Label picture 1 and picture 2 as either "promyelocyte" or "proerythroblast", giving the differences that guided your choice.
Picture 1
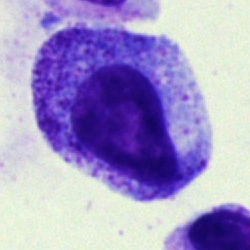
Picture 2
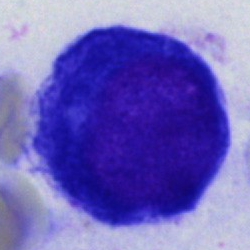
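Promyelocyte: picture 1. Proerythroblast: picture 2. Granules: present in the promyelocyte, packed most densely along the left side of the cytoplasm; none visible in the proerythroblast. Chromatin: deep purple and fairly dense in the promyelocyte; finely textured, evenly spread and free of coarse clumps in the proerythroblast. Promyelocyte nucleus off-centre, toward the lower right.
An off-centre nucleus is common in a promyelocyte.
Promyelocyte cytoplasm abundant, pale bluish-lilac. Proerythroblast outline roughly round, with a few flattened, slightly angular stretches. No vacuoles in the proerythroblast. Pale grey, unfocused rounded shapes lie against its left side. Parts of other cells at the top edge and bottom-right corner of picture 1.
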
